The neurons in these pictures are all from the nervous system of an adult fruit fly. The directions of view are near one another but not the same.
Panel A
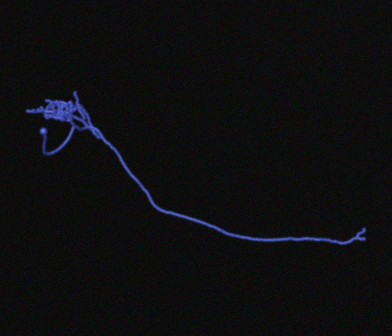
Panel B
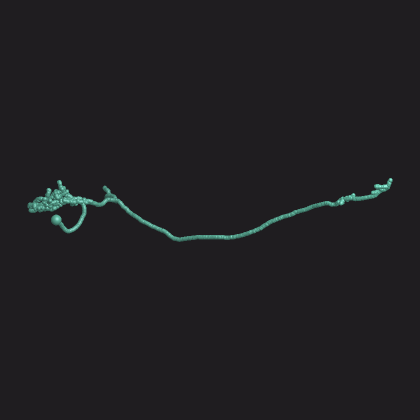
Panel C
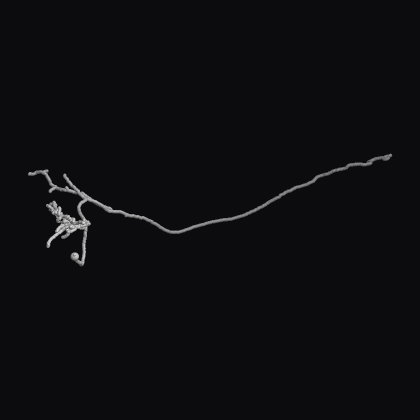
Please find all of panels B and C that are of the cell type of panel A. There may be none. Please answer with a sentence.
Panel C is of the same cell type.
